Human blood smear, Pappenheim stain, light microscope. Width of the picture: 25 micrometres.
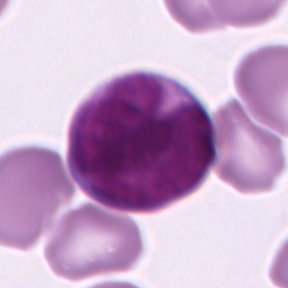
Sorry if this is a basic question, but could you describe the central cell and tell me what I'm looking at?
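Start with the edge: the cell surface is smooth, with no projections. Cytoplasm amounts at most to a very thin rim around the nucleus. The chromatin is deep purple and finely patterned, without large coarse clumps, and the nucleus is about 12 micrometres across. This is a myeloblast.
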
